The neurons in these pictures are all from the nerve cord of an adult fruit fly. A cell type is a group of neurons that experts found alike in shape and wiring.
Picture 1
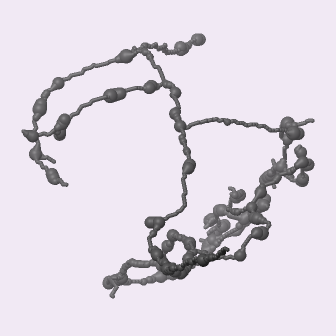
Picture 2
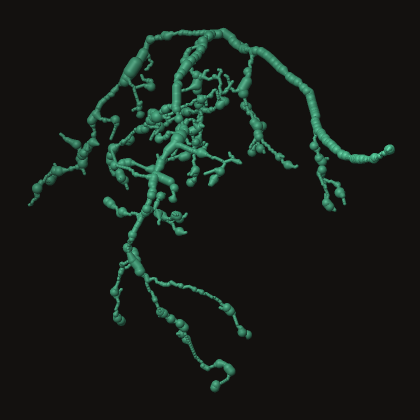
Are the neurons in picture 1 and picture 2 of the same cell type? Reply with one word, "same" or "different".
different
